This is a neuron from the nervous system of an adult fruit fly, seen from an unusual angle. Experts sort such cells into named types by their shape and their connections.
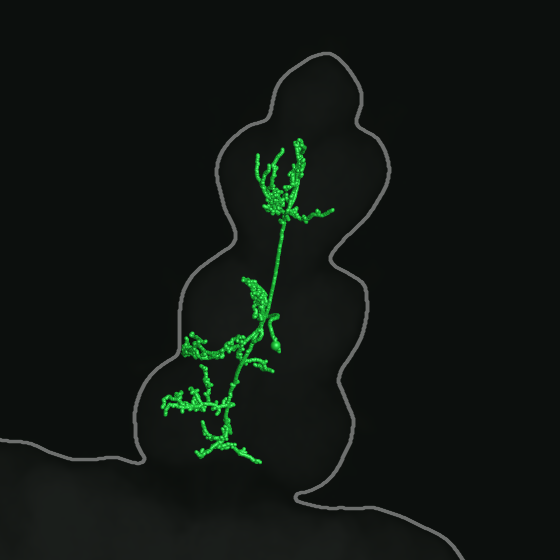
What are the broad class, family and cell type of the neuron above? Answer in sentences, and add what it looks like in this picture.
It is a nerve-cord intrinsic neuron. The family is hemilineage 05B. It is of cell type IN05B036. The cell body can be seen in the middle of the picture. As drawn here it is taller than it is wide.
